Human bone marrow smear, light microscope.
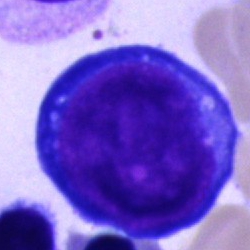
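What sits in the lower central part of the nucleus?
A pale, rounded nucleolus.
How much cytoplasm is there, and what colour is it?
Only a narrow rim around the nucleus, deep blue and dotted with several small clear vacuoles.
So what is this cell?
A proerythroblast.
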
